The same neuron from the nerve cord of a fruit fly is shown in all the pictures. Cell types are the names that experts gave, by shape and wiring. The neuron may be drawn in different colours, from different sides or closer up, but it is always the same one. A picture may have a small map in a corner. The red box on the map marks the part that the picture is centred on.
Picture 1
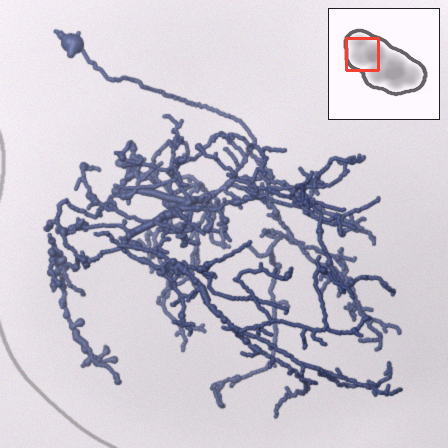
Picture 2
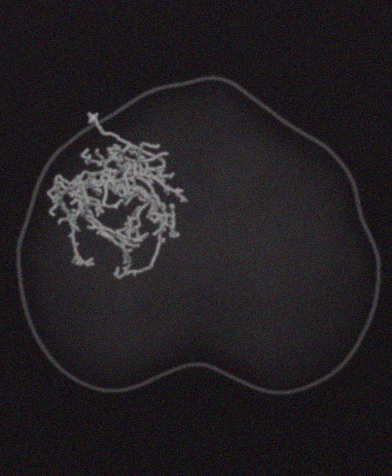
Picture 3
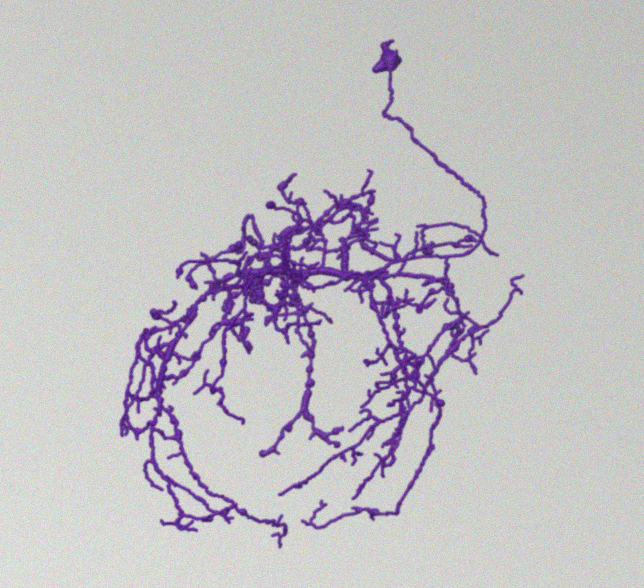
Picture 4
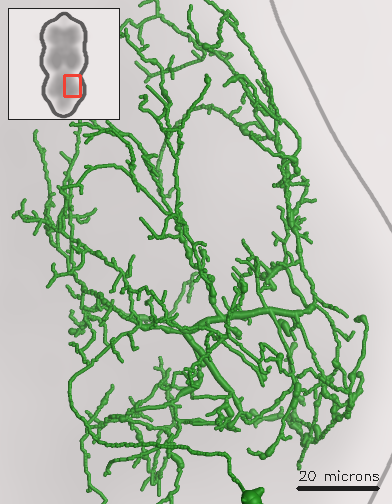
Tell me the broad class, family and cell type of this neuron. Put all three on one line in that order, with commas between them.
nerve-cord intrinsic neuron, hemilineage 03A, IN03A037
